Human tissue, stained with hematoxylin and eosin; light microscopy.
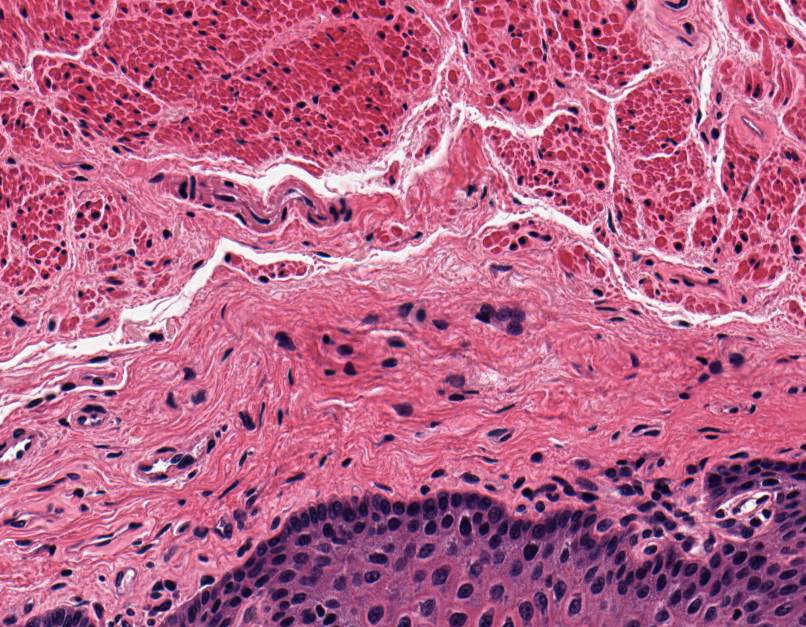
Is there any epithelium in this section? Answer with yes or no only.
Yes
